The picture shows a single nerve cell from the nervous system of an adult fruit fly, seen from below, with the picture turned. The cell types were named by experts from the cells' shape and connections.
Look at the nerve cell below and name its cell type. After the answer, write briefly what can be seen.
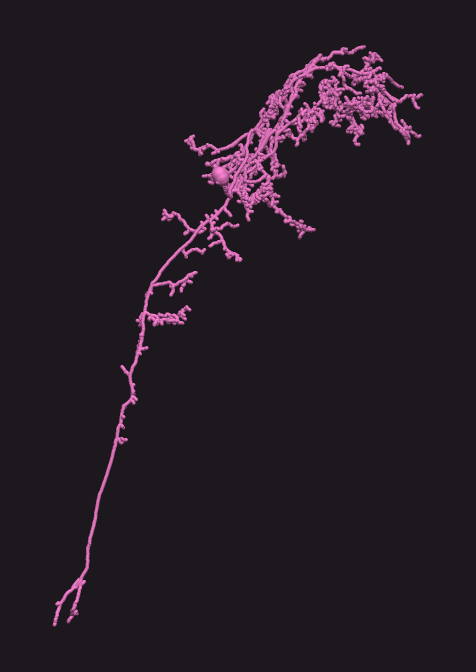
The cell type is CB2595. It is a central-brain intrinsic neuron. Its cell body lies at the top of the picture. Dozens of branch ends can be seen.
